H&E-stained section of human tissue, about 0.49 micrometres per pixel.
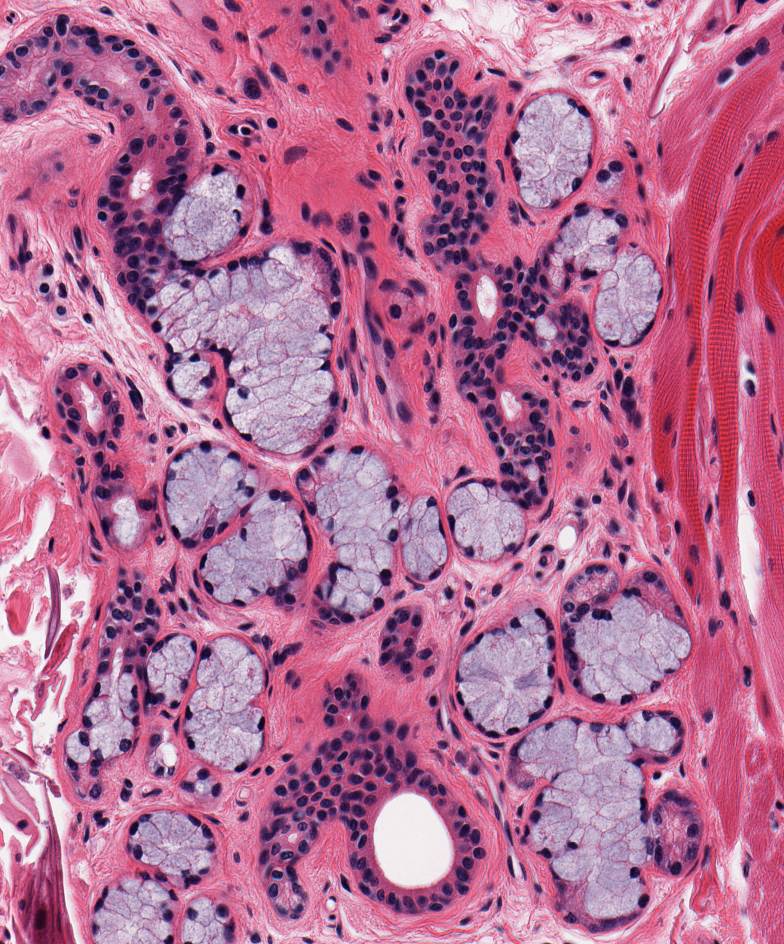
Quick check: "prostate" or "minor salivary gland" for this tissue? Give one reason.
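Minor salivary gland, not prostate. Mucous acini greatly outnumber duct profiles. Mucous cell nuclei flattened, pressed against the base of each acinus. One duct, bottom centre: large round empty lumen. Acini and ducts separated by dense pink collagenous connective tissue.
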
